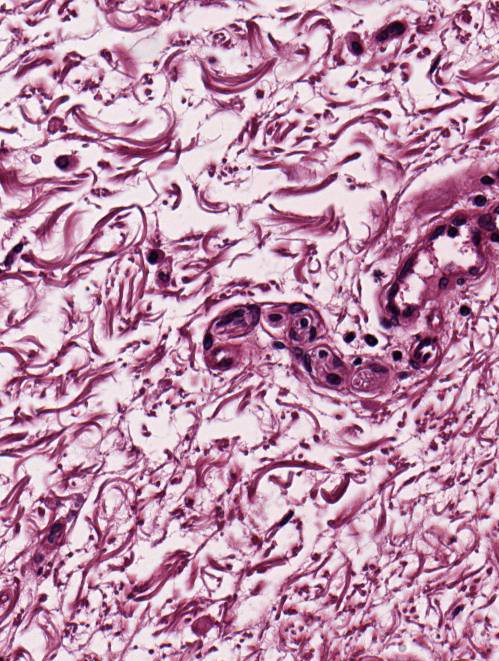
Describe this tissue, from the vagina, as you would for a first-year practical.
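Across the field, the stroma is made of loosely spaced, wavy pink collagen fibres with pale empty spaces between them. In orientation these fibres run randomly, not in a shared parallel direction. Among them, small dark nuclei are sparsely scattered. As for fat cells, there are none anywhere in the field.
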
